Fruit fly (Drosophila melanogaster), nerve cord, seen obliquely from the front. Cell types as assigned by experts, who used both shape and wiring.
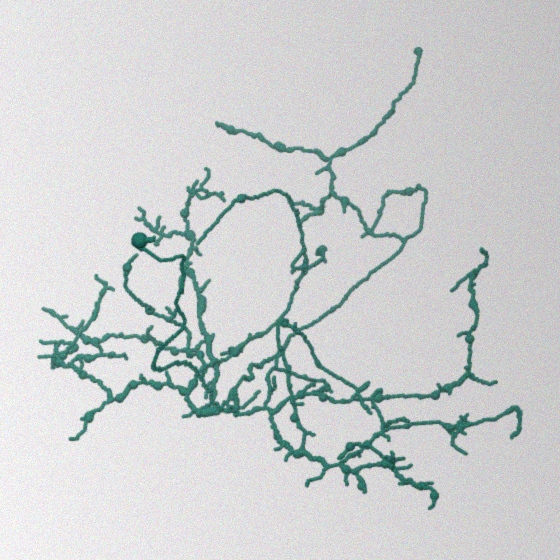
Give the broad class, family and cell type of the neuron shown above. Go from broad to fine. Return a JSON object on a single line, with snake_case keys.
{"broad_class": "nerve-cord intrinsic neuron", "family": "hemilineage 09B", "cell_type": "IN09B049"}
